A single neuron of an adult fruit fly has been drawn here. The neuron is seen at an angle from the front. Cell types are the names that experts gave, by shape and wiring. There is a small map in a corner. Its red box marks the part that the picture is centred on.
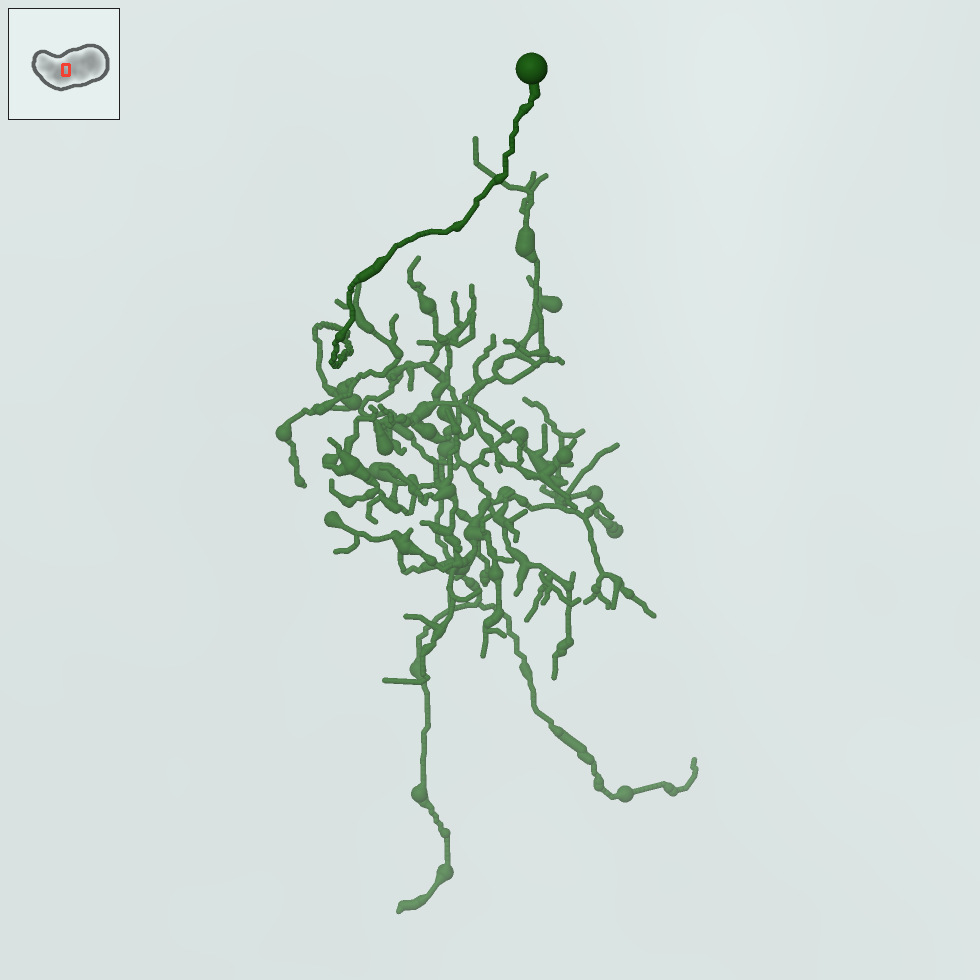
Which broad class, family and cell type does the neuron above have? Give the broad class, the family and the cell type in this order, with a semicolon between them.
optic-lobe intrinsic neuron; Cm; Cm6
